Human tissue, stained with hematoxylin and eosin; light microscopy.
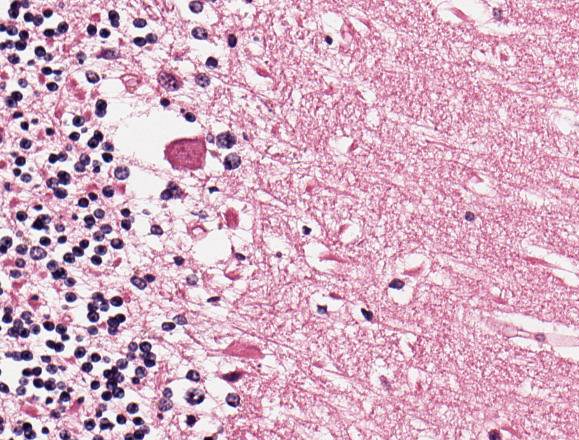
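Cerebellum, H&E section. Left side's the densely cellular zone, packed with small, round nuclei darkly stained by haematoxylin and with very little visible cytoplasm. Right side's pale and sparsely nucleated: fine pink fibrillary neuropil, only scattered nuclei. No epithelium or glands anywhere.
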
